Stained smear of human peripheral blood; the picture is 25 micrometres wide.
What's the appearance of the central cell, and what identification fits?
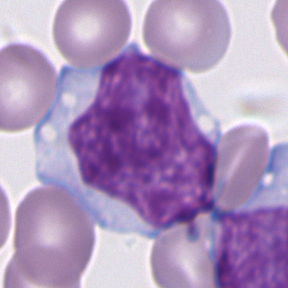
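Look at the nucleus first: its outline is irregular and angular, with several corners. The chromatin's fine-textured, with small pale speckles all through it. There's a wide rim of cytoplasm, broadest on the left of the nucleus, holding several small round clear vacuoles. That's a myeloblast.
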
